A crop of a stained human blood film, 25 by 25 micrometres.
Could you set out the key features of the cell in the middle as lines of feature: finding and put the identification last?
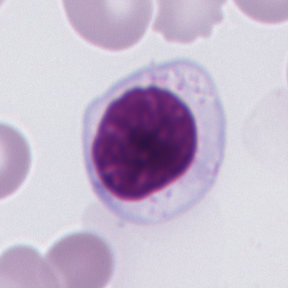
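Nucleus: round to oval, not lobed
Size: nucleus about 10 by 9 micrometres
Chromatin: dense and clumped, paler patches between darker areas
Position: nucleus off-centre toward the lower left, wider band of cytoplasm at top and right
Granules: small, purple, scattered in the cytoplasm, mostly in its upper part
Name: large granular lymphocyte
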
